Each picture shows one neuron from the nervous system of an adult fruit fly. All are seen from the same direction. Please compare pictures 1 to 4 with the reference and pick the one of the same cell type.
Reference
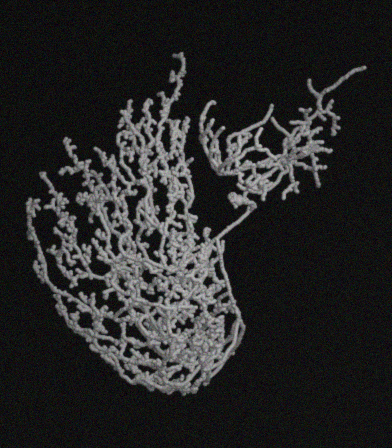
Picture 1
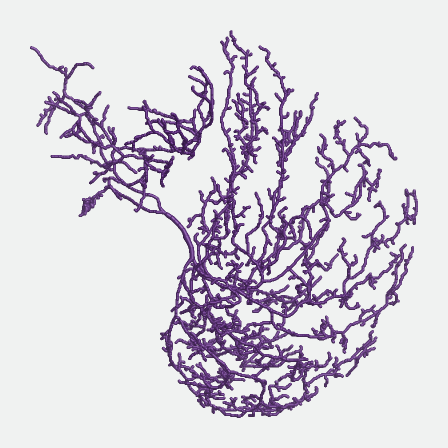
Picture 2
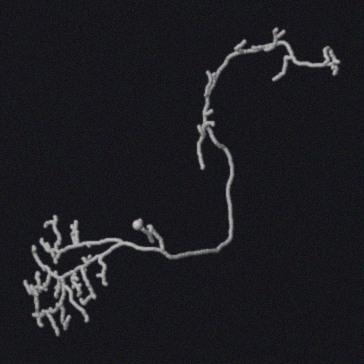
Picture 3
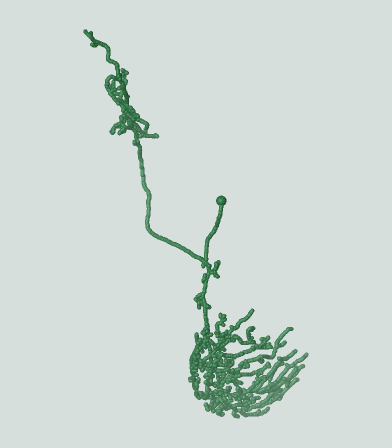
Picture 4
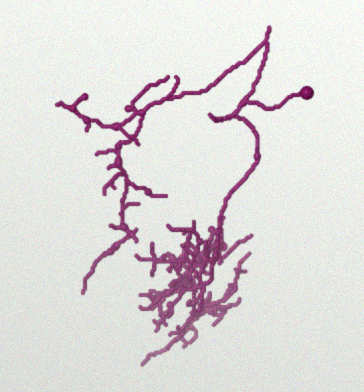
1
